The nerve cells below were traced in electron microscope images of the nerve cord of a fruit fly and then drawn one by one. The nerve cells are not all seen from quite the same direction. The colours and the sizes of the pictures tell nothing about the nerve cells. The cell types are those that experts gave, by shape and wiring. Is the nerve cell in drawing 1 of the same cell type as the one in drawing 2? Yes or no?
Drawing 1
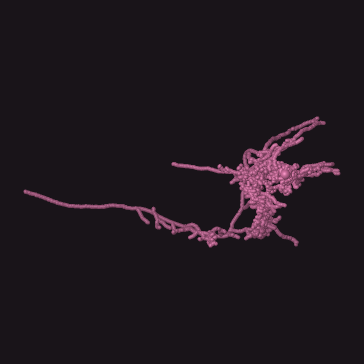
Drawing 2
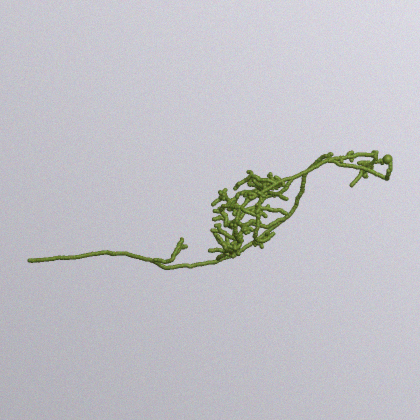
no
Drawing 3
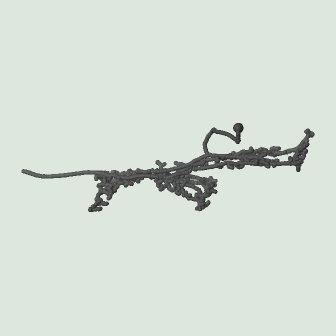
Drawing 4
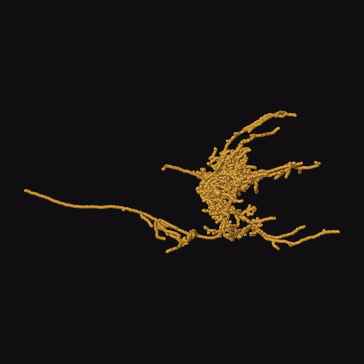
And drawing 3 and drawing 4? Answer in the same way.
no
